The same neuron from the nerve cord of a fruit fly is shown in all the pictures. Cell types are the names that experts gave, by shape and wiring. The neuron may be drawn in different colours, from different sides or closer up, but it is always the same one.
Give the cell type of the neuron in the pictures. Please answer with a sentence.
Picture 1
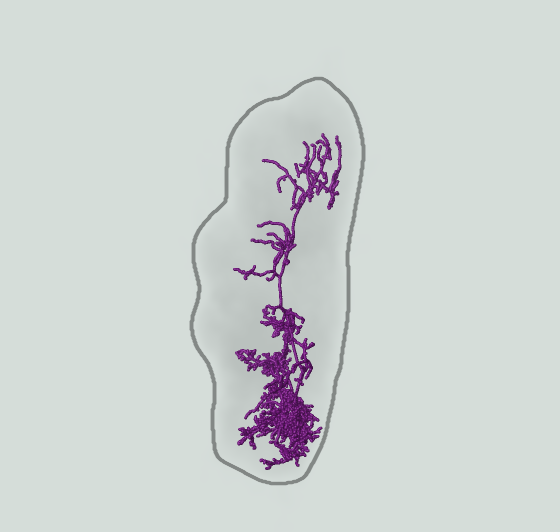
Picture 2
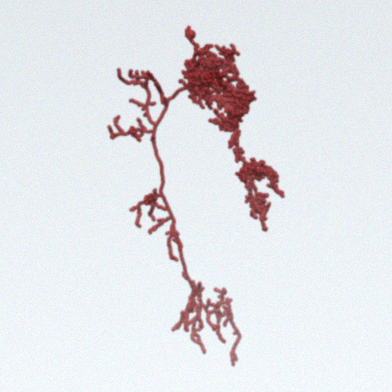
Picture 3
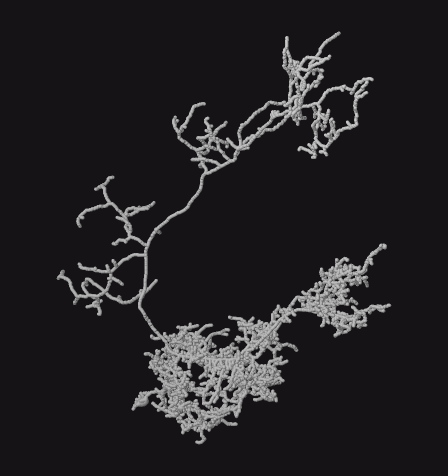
The cell type is IN08B001.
